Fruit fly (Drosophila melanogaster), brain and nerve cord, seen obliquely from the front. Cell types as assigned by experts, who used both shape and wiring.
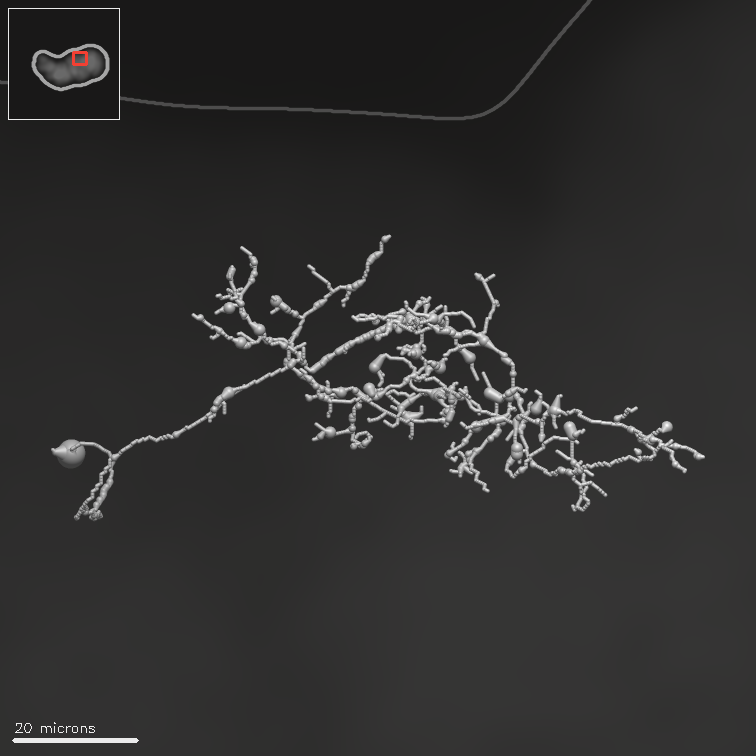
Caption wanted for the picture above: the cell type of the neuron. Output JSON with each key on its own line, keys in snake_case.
{
 "cell_type": "SMP403"
}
